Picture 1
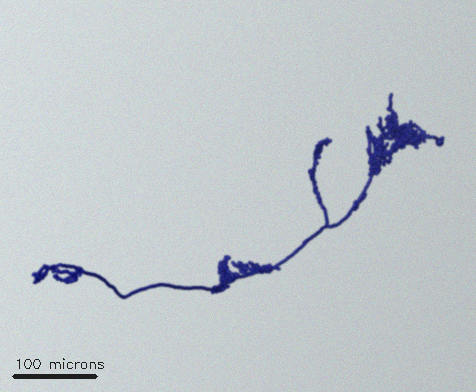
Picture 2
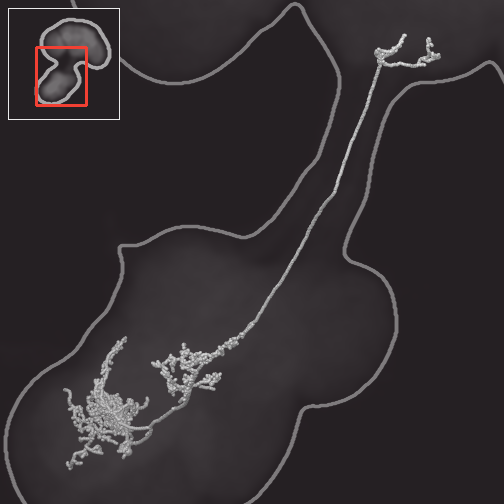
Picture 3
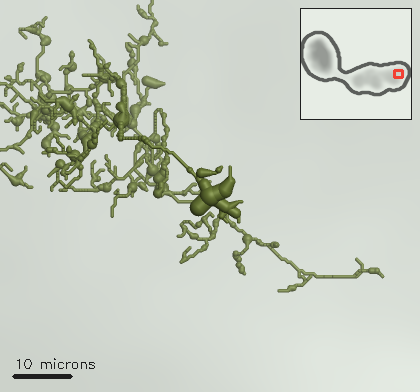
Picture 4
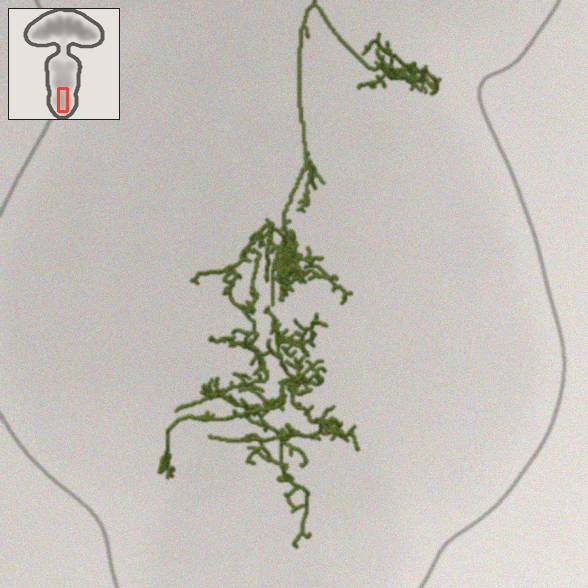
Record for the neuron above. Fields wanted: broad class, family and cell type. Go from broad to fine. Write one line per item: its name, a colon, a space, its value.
broad class: ascending neuron
family: hemilineage 05B
cell type: AN05B053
